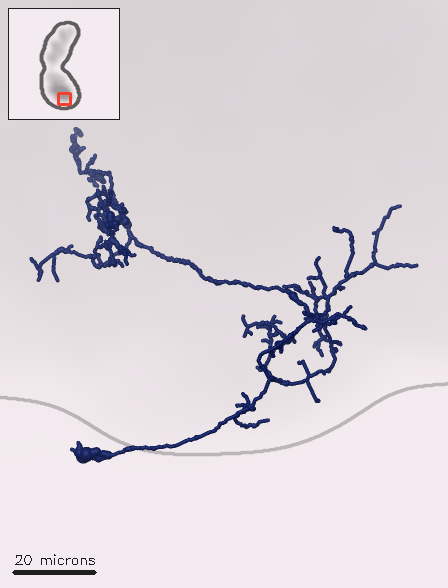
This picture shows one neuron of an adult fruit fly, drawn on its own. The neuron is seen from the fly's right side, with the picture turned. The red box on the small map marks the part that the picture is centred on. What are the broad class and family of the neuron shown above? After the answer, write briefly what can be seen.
Its broad class is central-brain intrinsic neuron. The name of its family is class DAN. The cell body is at the lower left of the picture. By the scale bar it is about 95 microns wide in this view. The picture shows dozens of branch ends.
